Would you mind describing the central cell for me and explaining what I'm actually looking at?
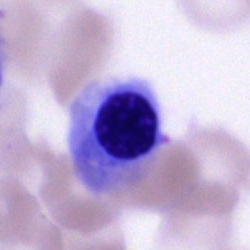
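The nucleus lies off-centre, displaced toward the upper right of the cell. Its chromatin is dark purple and densely clumped. The cytoplasm stains blue. The cell outline is irregular rather than smoothly round. The cell is an erythroblast.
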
